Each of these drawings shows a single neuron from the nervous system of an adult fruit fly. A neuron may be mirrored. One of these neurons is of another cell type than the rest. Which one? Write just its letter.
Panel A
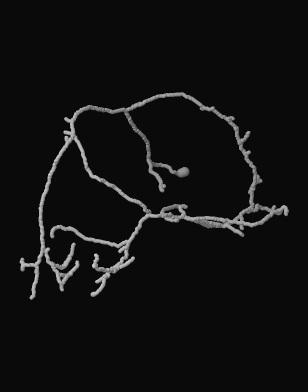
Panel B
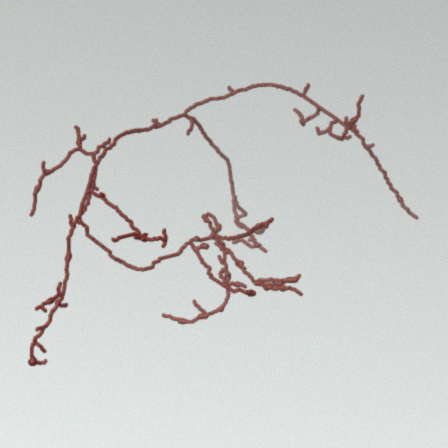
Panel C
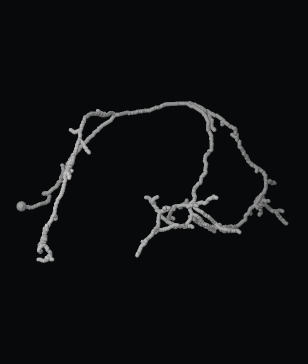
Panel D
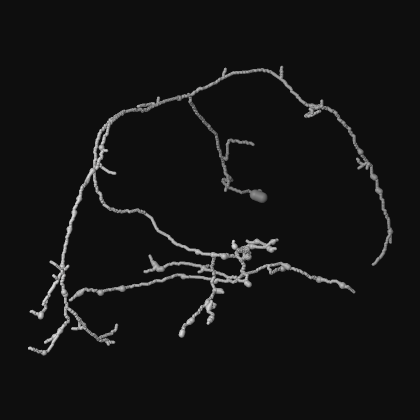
A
